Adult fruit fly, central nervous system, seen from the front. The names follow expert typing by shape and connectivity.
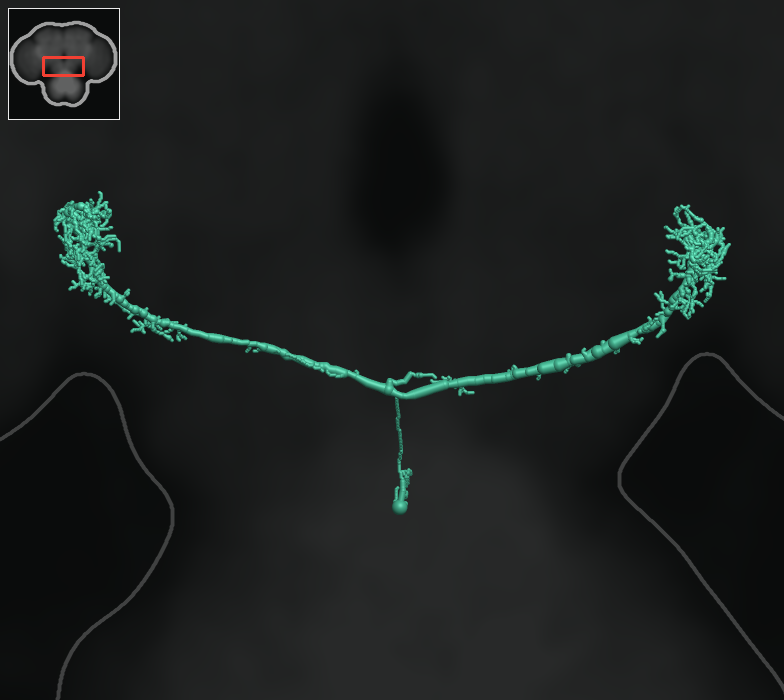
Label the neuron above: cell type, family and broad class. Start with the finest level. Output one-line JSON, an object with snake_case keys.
{"cell_type": "SAD091", "family": "hemilineage LB0", "broad_class": "central-brain intrinsic neuron"}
